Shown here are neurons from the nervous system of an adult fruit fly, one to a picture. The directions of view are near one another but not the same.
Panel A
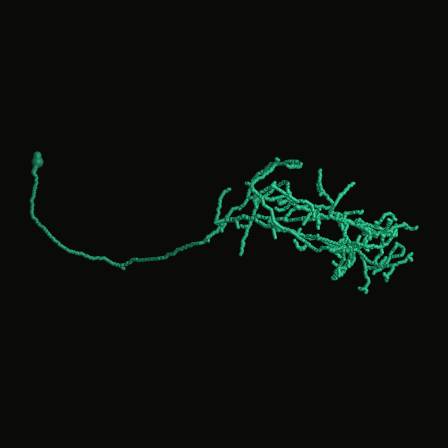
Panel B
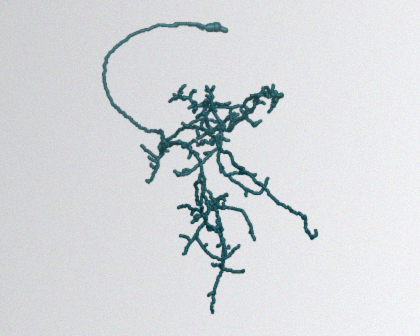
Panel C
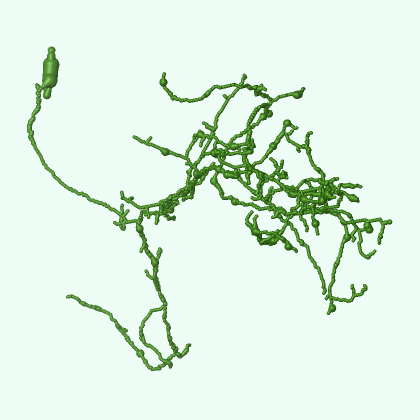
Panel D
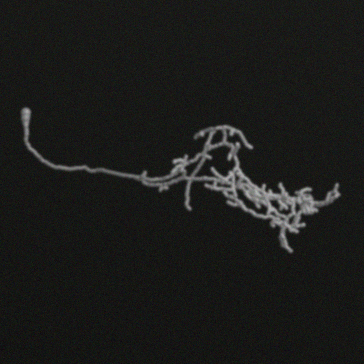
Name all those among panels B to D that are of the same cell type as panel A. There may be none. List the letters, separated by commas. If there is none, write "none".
C, D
